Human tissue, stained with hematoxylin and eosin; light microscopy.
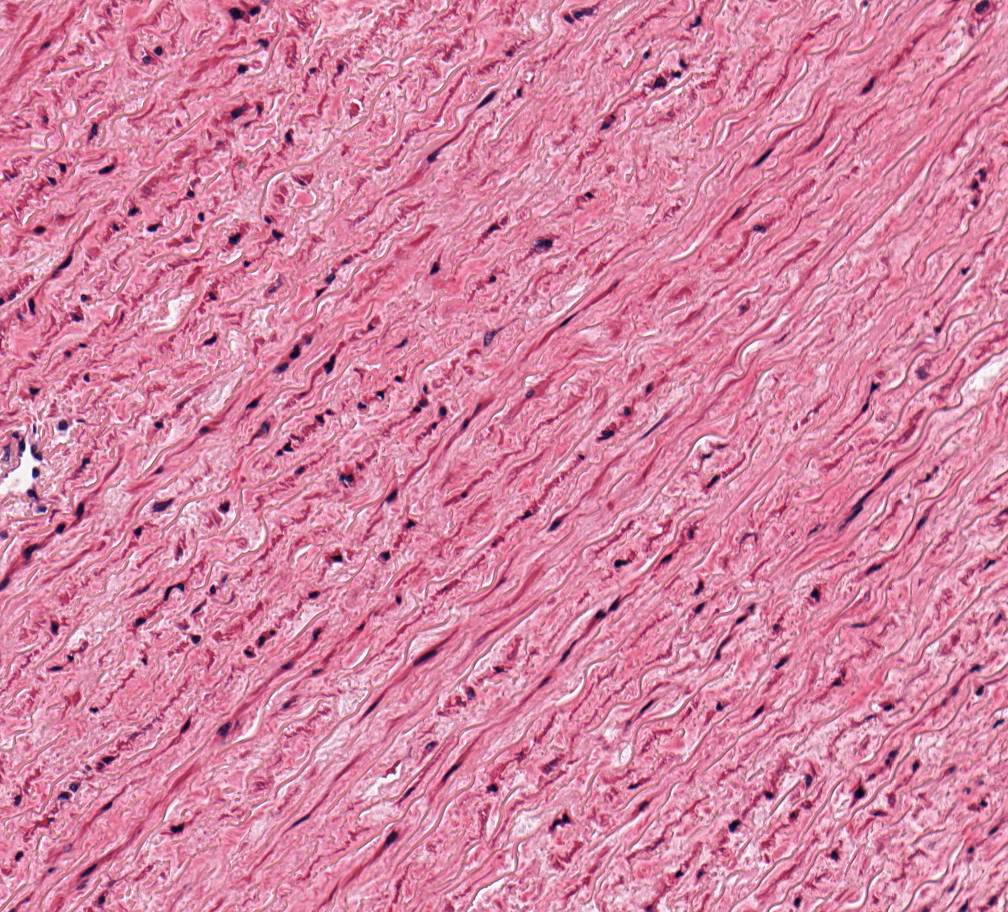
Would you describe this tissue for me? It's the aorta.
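Taking each feature in turn, the pink fibres are wavy rather than straight. Next, the nuclei: small, dark and elongated, lying lengthwise along the fibres. Around them, no distinct cytoplasm or cell borders can be made out. Finally, between the denser fibre bands lie paler, finely frayed pink areas.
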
